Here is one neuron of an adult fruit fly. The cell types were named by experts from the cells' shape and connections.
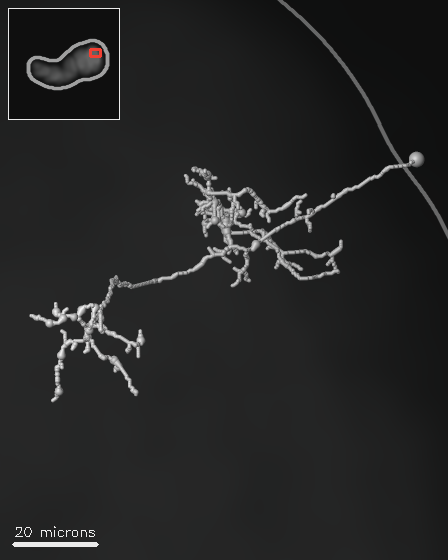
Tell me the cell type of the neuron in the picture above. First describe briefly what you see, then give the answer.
Its cell body lies at the upper right of the picture. By the scale bar it is about 95 microns wide in this view. The picture shows dozens of branch ends. Its broad class is optic-lobe intrinsic neuron. It is of cell type Tm35.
